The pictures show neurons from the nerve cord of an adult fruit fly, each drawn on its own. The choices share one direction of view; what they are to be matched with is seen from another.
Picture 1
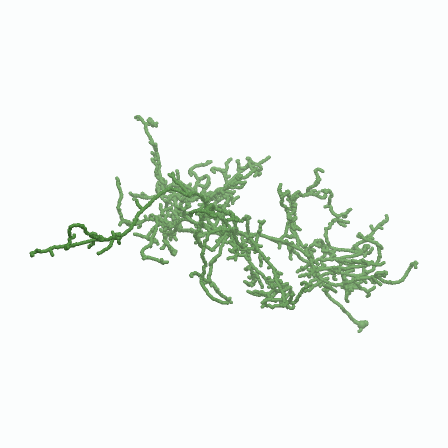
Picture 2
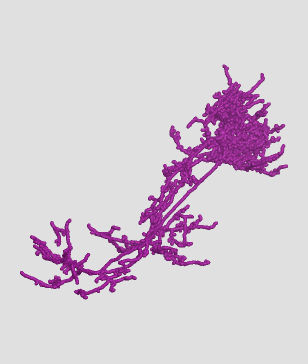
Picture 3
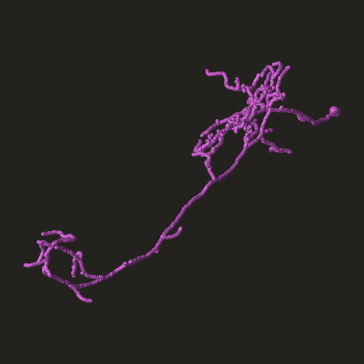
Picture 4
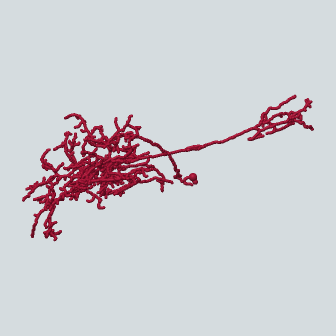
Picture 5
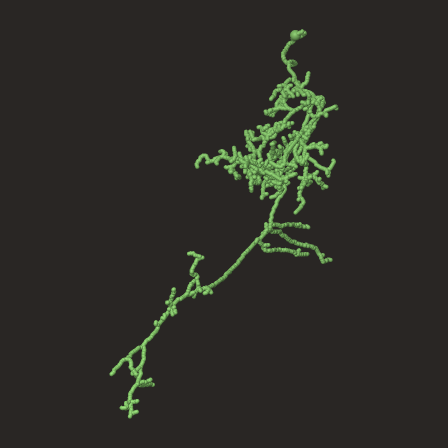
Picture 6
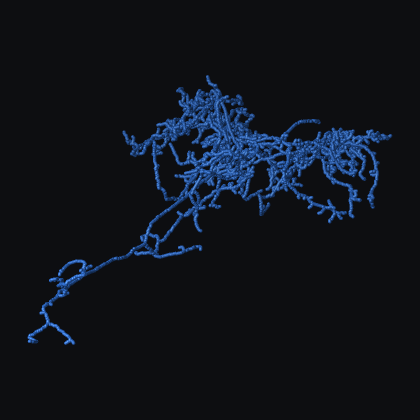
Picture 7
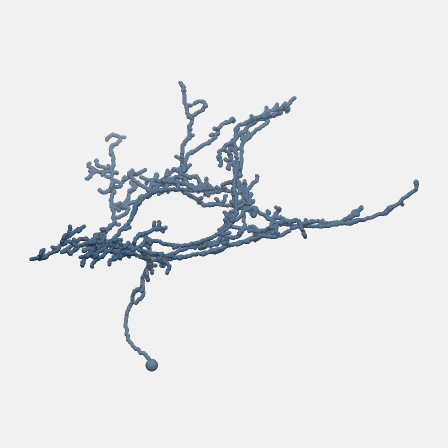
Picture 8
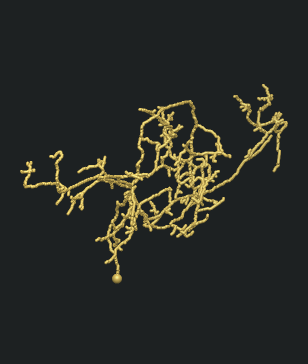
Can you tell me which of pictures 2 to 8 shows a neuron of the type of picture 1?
6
